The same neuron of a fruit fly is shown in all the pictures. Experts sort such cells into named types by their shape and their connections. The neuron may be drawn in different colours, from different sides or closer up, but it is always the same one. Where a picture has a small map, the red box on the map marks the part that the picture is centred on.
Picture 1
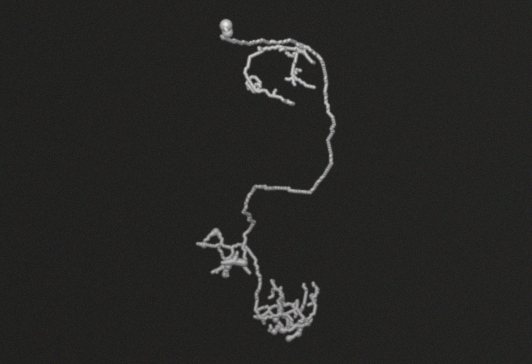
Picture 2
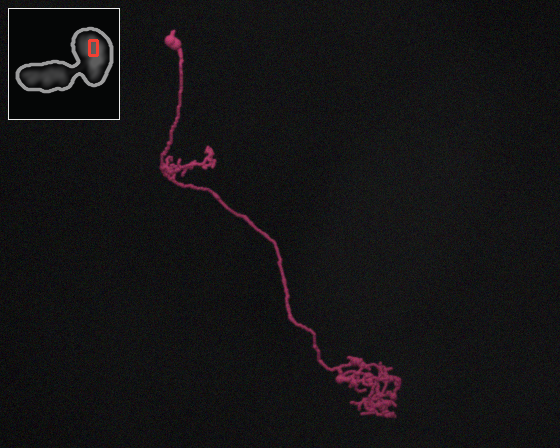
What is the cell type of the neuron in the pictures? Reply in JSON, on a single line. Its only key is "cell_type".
{"cell_type": "PFNm_a"}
